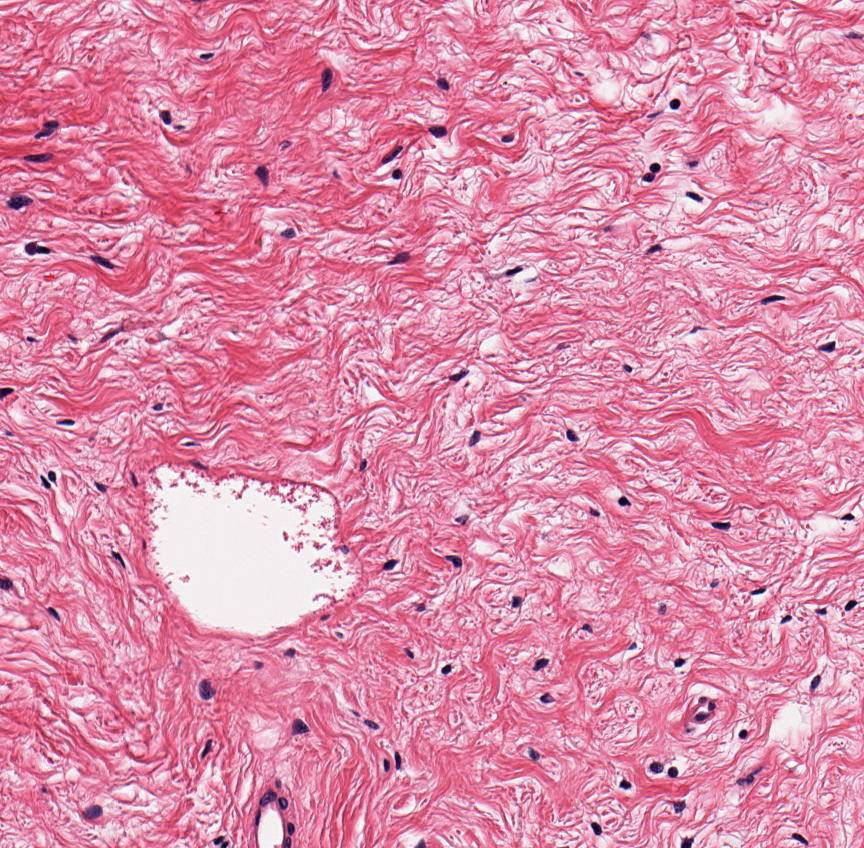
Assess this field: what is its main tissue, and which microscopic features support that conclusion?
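Dense connective tissue is what this field mainly shows. Taking the fibres first, the collagen is wavy and runs in haphazard directions.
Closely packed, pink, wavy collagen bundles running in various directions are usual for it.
Turning to cells, they are sparse and lie singly, with small, dark, oval to spindle-shaped nuclei.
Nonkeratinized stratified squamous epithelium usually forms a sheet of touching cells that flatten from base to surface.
No epithelium is present anywhere in the field.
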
